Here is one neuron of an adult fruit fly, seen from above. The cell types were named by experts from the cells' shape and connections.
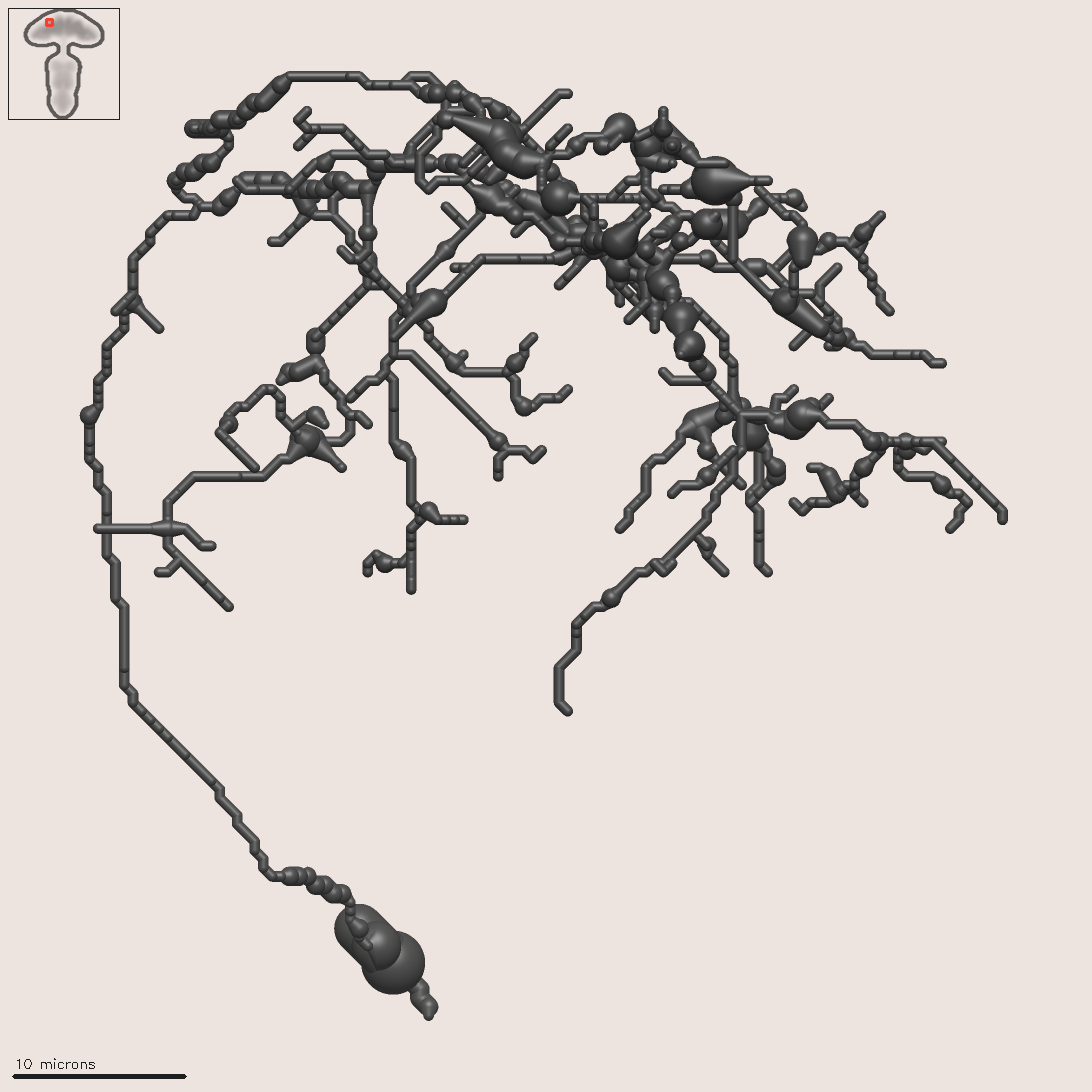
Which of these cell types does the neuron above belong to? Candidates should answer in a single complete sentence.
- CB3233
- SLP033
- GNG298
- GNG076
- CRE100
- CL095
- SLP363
This particular neuron has the cell type CB3233.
